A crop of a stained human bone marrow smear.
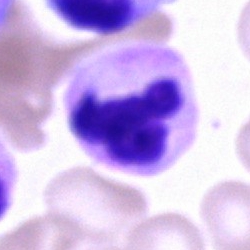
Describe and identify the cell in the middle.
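Roughly round, smooth outline. Chromatin dark purple, densely clumped. No nucleolus seen. Cytoplasm free of visible vacuoles. Segmented neutrophil.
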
